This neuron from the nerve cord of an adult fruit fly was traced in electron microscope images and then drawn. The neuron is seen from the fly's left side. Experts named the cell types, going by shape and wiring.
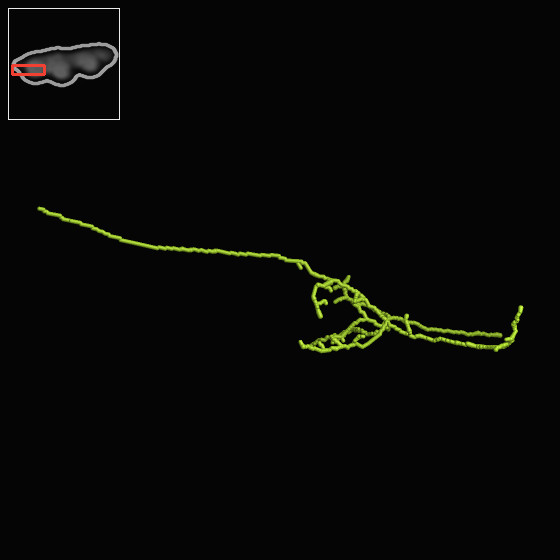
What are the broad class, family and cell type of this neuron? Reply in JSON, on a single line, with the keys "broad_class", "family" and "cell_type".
{"broad_class": "descending neuron", "family": "hemilineage LB23", "cell_type": "DNg85"}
